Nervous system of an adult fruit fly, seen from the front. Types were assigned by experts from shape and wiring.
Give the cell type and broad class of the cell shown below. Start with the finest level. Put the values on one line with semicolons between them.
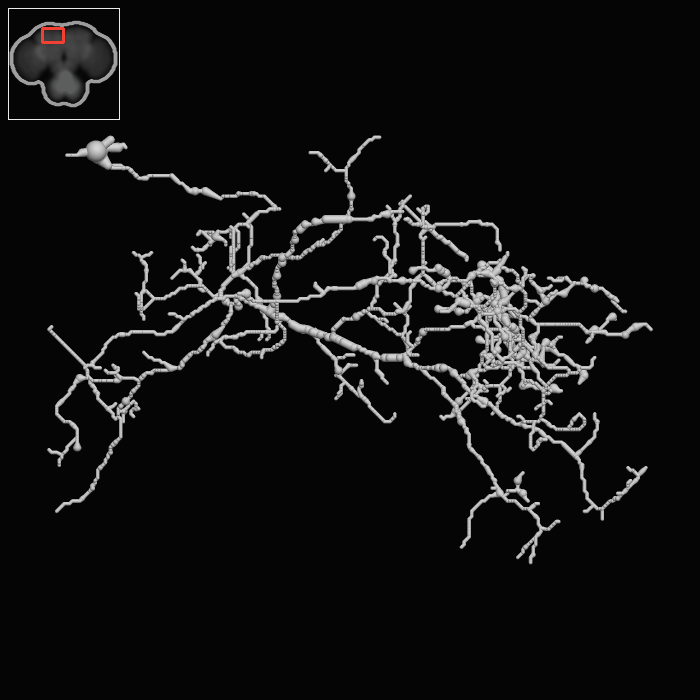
SMP240; central-brain intrinsic neuron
